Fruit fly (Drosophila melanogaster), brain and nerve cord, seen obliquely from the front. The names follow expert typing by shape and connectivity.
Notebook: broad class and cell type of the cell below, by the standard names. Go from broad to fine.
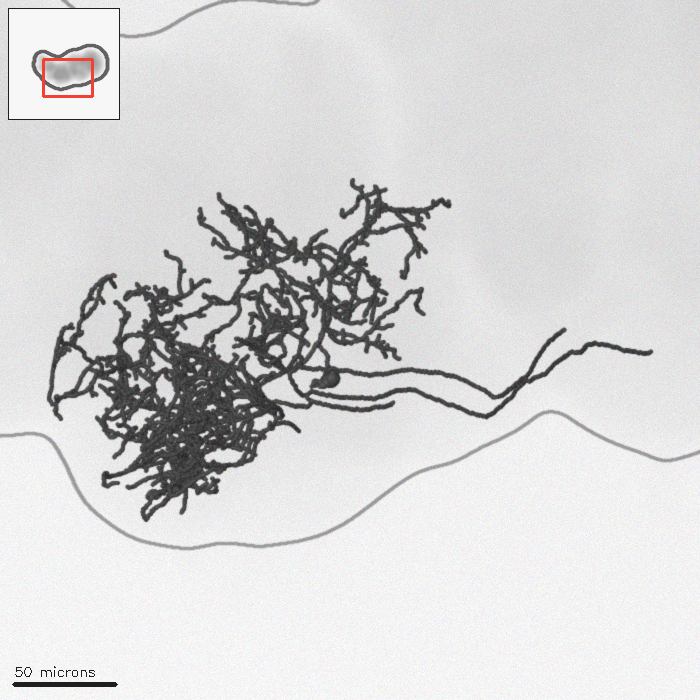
ascending neuron; ANXXX008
